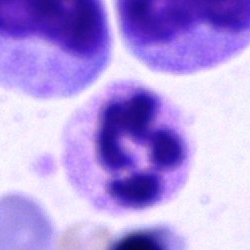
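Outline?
Round, smooth.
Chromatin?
Dense, dark purple, clumped.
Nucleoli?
None visible.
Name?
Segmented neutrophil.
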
